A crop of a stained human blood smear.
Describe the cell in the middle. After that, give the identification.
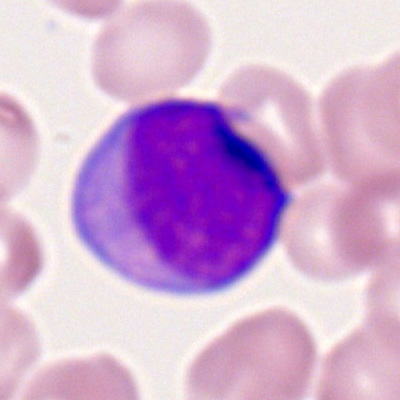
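You'll notice the nucleus sits over toward the right side, and its chromatin is darkest along the upper right edge. On the left, the cytoplasm makes a pale blue-violet crescent. That's a myeloblast.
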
